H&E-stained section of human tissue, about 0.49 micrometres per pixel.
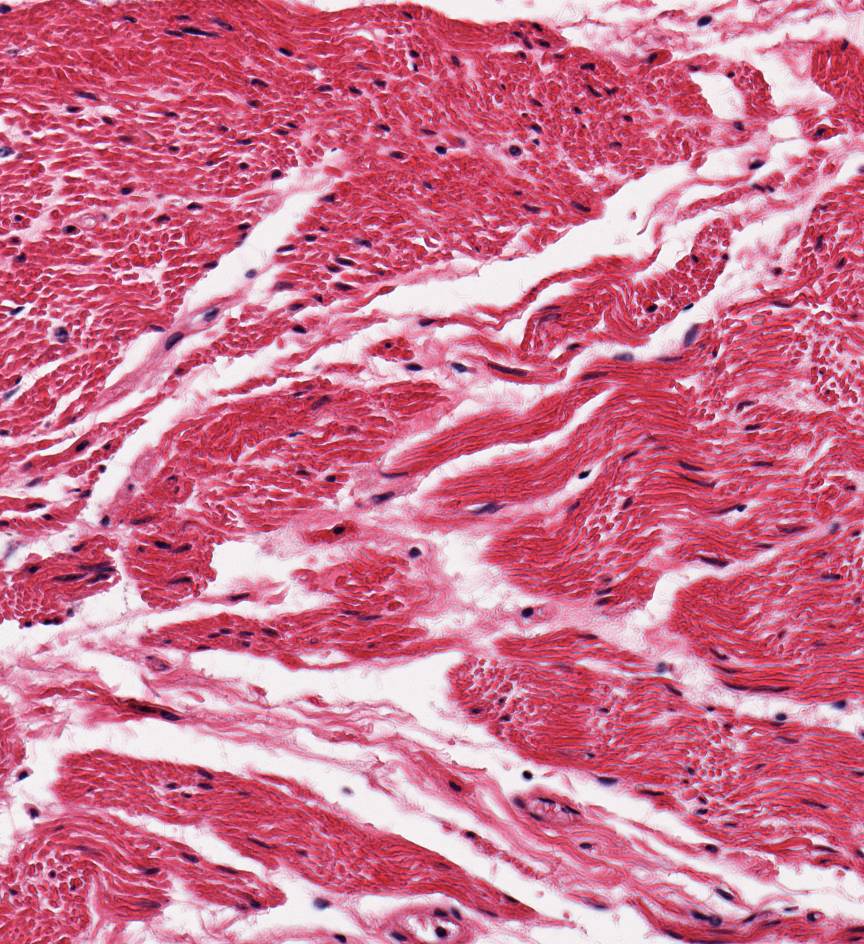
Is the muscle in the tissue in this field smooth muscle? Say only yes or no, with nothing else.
Yes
